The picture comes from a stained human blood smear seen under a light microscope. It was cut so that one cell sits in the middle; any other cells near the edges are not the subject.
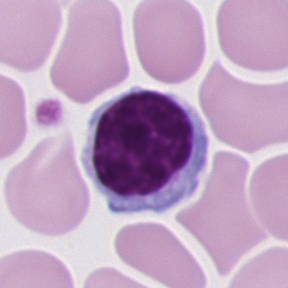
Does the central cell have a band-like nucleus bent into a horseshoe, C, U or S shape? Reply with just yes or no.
No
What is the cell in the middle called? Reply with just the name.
typical lymphocyte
